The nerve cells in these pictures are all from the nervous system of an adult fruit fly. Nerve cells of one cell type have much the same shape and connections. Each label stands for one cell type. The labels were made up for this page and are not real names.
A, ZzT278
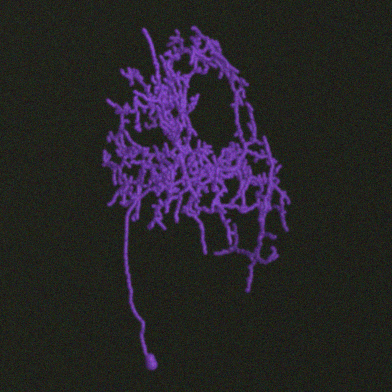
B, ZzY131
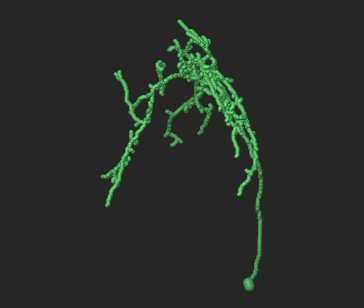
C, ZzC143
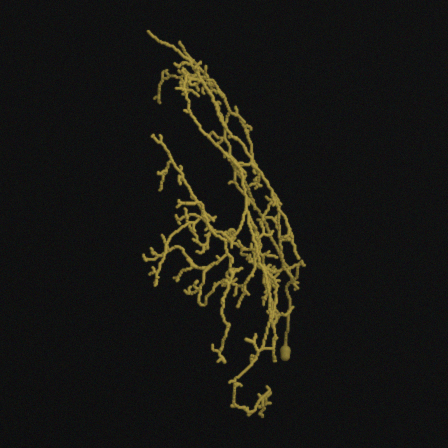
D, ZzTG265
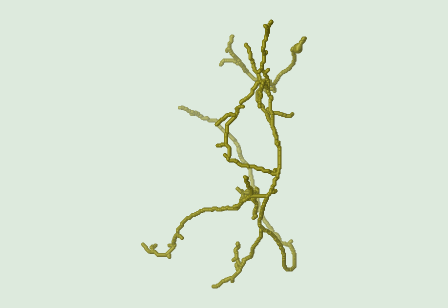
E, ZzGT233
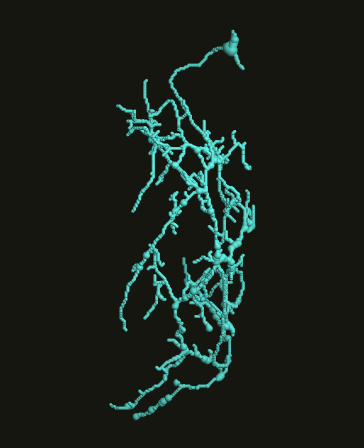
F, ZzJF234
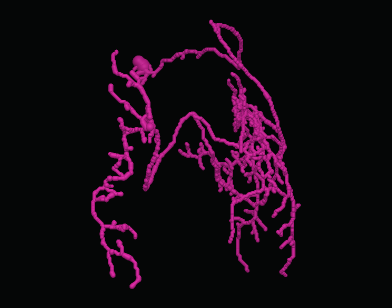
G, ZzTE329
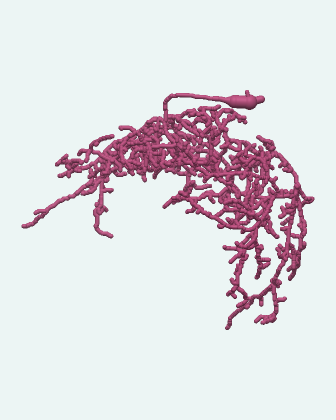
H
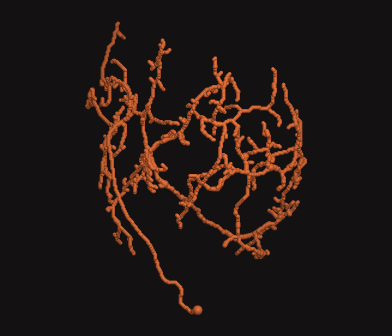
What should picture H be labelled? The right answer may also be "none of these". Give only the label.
none of these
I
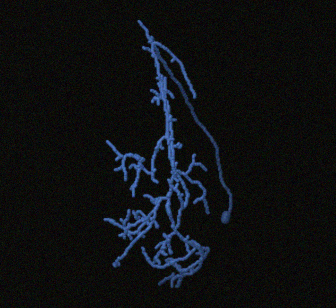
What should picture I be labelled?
ZzC143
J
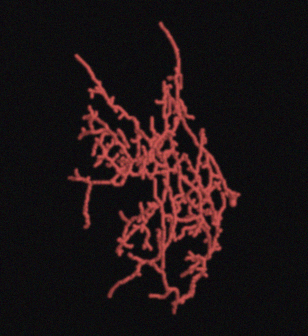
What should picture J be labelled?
ZzTG265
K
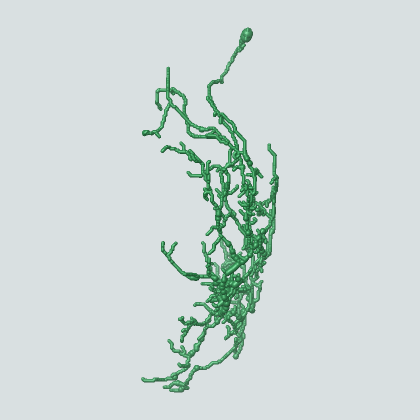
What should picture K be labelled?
ZzGT233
